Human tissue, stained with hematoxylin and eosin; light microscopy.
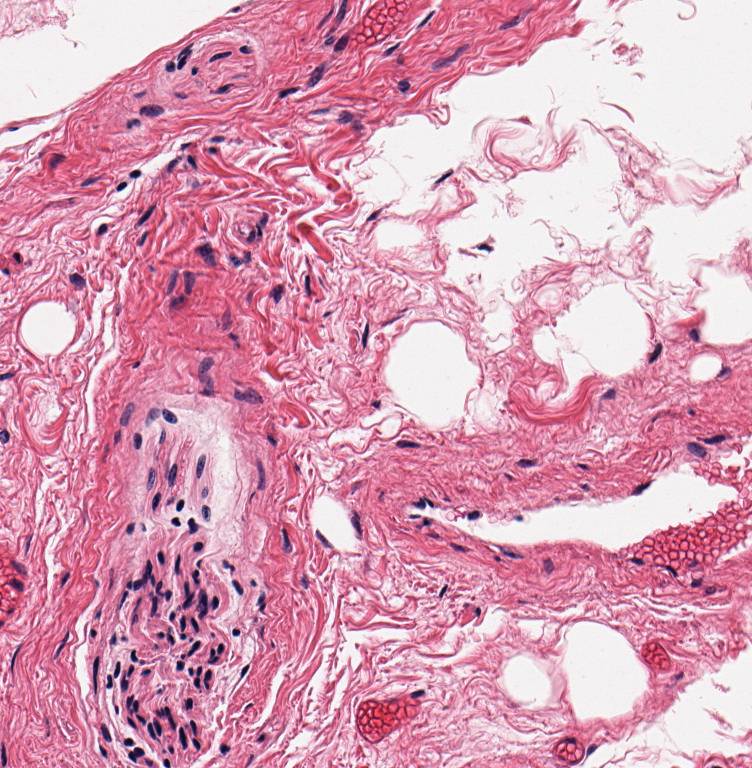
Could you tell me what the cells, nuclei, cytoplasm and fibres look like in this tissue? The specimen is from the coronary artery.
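Fibrous connective tissue throughout; no epithelium anywhere. Lower left: elongated bundle of closely packed, wavy, dark spindle nuclei. Stromal nuclei scattered, thin, dark, spindle-shaped. Red blood cells within vessels intact, rounded, bright red.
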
